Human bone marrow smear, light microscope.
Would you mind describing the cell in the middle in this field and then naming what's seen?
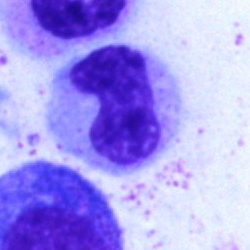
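A round, smooth outline bounds the cell. The nucleus is kidney-shaped, with a deep notch on its left side. The cytoplasm is pale greyish blue and contains no coarse dark granules. The cell is a band neutrophil.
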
